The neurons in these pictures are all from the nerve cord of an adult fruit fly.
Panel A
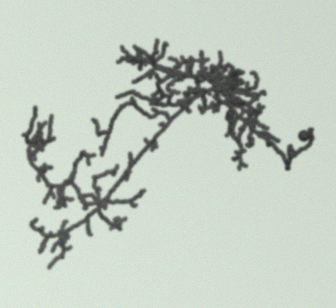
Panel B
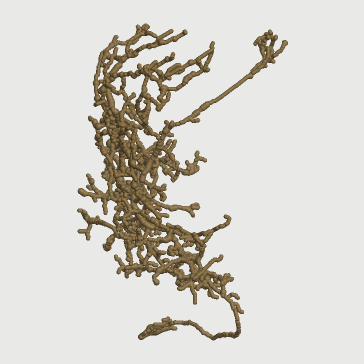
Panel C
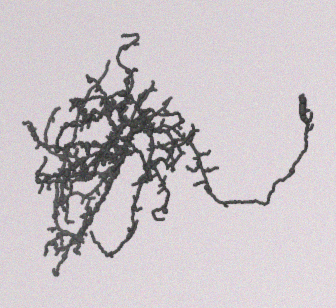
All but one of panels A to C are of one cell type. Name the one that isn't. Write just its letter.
B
